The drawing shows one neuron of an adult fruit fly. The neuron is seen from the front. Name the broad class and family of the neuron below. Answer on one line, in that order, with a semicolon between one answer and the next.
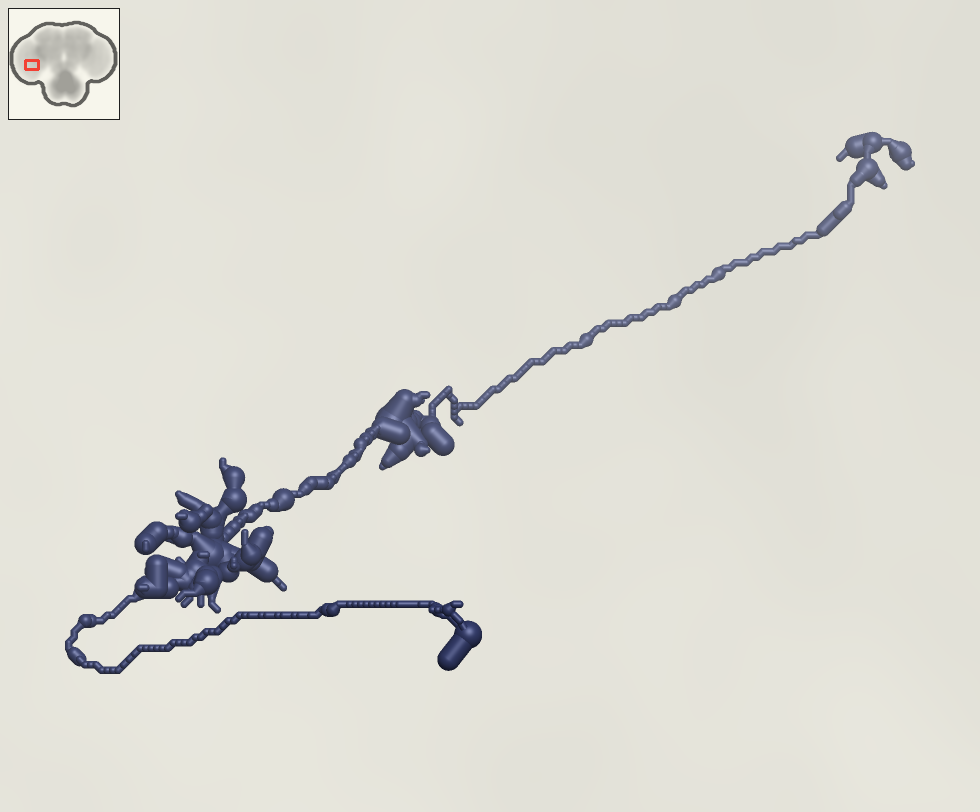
optic-lobe intrinsic neuron; Tm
